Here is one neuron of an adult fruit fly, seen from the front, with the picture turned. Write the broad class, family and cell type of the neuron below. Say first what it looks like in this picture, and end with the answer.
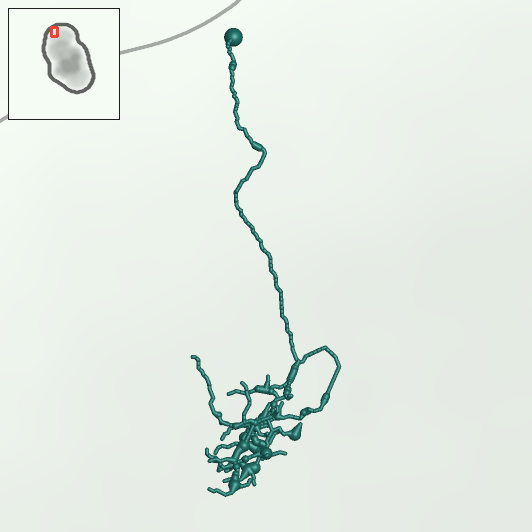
The cell body can be seen at the top of the picture. As drawn here it is more than twice as tall as it is wide. It is an optic-lobe intrinsic neuron. The family is Cm. It is of cell type Cm4.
